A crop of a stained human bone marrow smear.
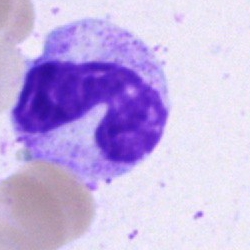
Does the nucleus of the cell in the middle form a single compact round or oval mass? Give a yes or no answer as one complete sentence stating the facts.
No, its nucleus is not round or oval; it is a lobeless curved band.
